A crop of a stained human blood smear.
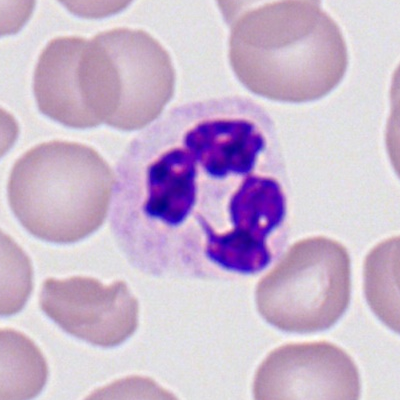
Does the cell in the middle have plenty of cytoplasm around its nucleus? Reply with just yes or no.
Yes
